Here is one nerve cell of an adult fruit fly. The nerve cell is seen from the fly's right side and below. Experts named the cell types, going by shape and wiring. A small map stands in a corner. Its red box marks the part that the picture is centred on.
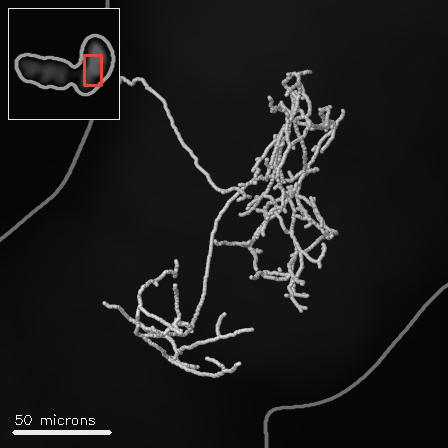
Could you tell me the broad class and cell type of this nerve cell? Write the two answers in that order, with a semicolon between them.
central-brain intrinsic neuron; AVLP709m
